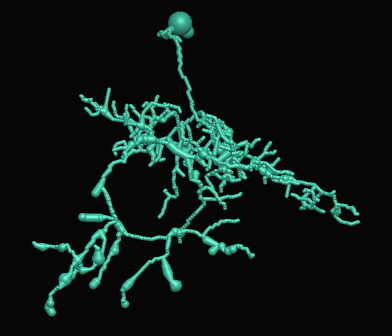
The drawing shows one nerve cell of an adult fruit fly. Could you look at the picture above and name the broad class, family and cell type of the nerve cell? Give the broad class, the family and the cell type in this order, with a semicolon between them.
nerve-cord intrinsic neuron; hemilineage 06A; IN06A117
